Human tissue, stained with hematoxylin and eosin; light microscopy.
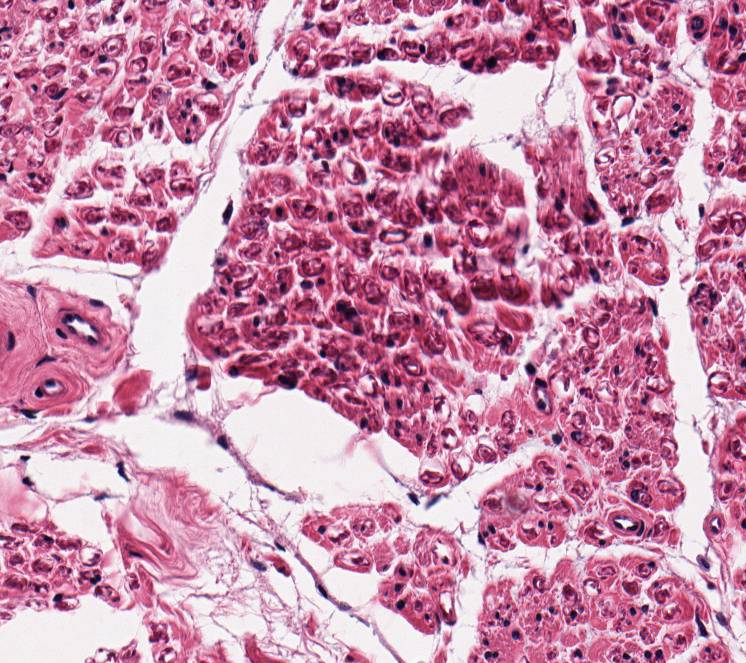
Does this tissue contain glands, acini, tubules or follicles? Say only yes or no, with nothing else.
No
